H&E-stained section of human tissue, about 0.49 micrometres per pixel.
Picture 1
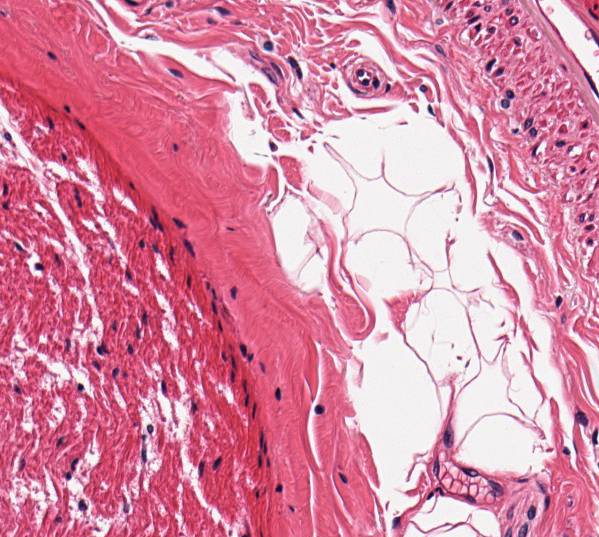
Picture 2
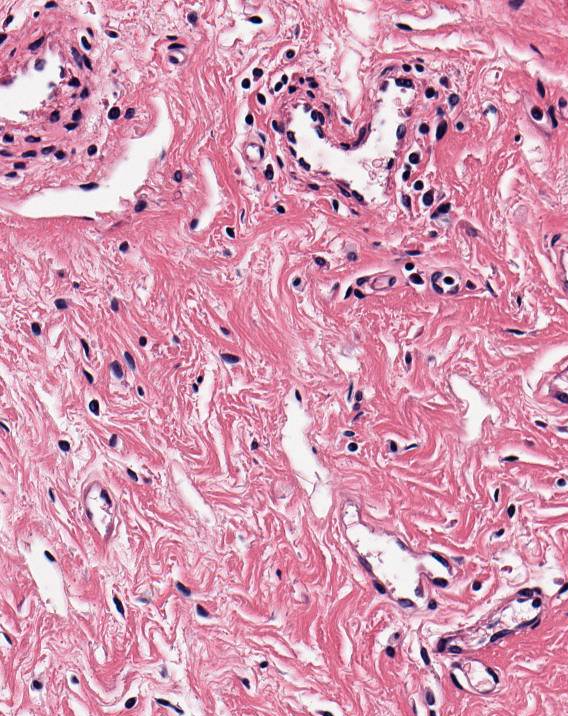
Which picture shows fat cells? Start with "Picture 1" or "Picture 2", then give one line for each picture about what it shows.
Picture 1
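In picture 1: The centre of the field is occupied by adipocytes seen as large empty polygonal spaces bounded by thin membranes.
In picture 2: No fat cells are present in the field.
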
